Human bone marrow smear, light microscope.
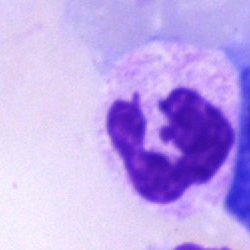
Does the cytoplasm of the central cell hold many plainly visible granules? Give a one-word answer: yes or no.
Yes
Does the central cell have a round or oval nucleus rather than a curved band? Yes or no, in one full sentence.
No, its nucleus is drawn out into a curved band without separate lobes.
